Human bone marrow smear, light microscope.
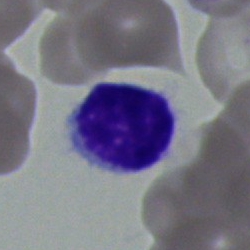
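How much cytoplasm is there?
Very little: the nucleus fills almost the whole cell, leaving just a scant pale blue rim, clearest at the lower left edge.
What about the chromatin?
Dark purple and dense, with only a few small lighter spots.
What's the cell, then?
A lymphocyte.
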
